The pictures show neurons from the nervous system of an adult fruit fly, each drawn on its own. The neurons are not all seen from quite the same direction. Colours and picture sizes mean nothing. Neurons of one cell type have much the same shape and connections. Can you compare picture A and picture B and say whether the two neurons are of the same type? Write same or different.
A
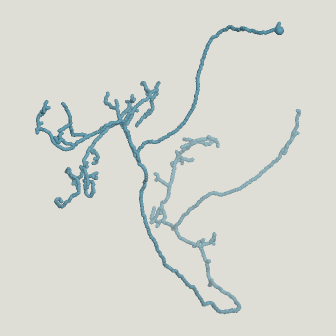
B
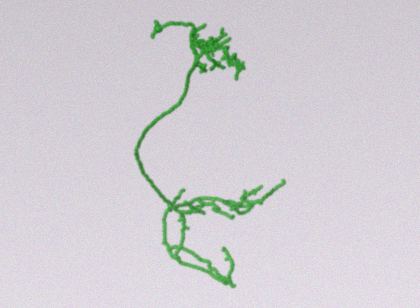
different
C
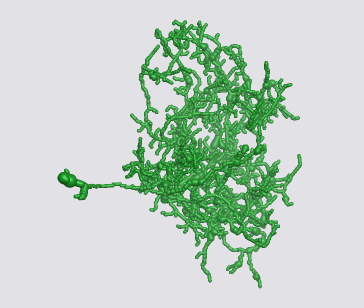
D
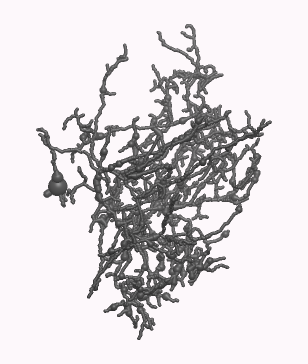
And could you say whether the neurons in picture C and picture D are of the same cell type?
same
